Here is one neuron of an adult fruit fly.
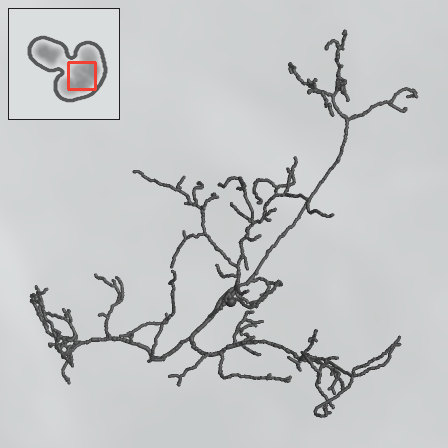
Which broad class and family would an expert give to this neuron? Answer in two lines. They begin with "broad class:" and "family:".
broad class: central-brain intrinsic neuron
family: hemilineage VLPp2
